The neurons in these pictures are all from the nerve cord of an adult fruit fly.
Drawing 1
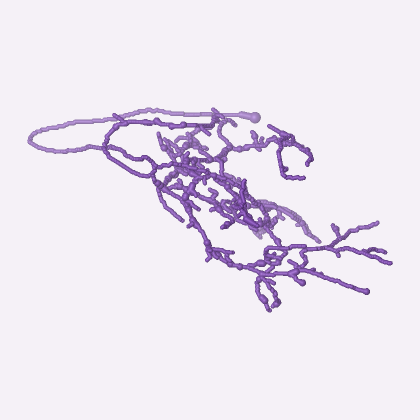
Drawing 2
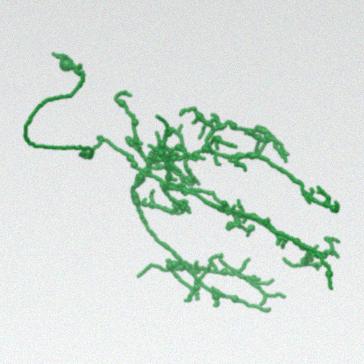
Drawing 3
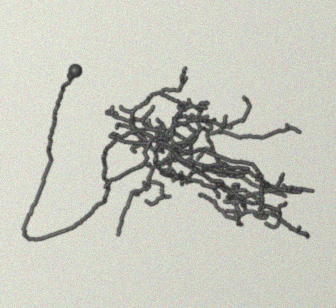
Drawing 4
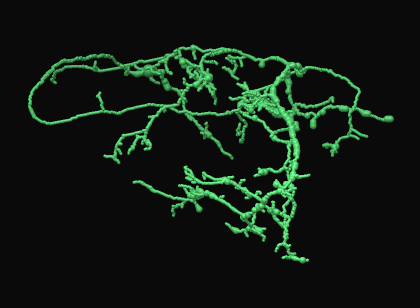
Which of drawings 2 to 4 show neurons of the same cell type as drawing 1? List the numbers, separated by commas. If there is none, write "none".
2, 3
